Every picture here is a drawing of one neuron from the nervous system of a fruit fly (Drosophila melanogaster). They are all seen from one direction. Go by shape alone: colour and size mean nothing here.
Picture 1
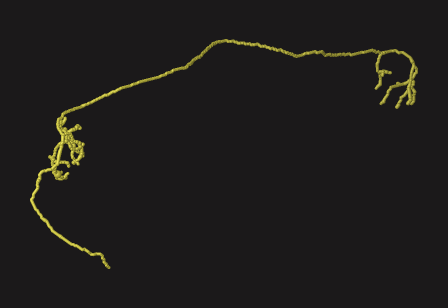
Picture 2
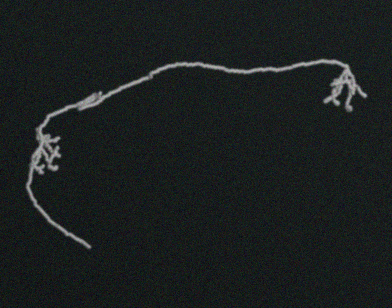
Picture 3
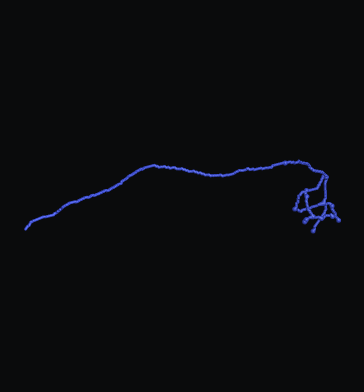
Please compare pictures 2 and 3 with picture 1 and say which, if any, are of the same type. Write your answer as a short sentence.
Picture 2 and picture 3 are of the same cell type.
